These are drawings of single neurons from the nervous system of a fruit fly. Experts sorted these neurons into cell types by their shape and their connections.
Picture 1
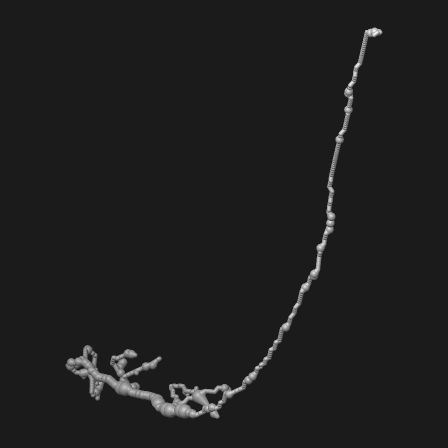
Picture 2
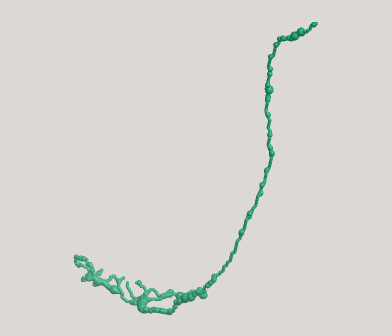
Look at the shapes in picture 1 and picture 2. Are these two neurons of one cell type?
yes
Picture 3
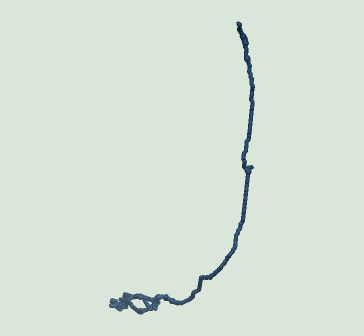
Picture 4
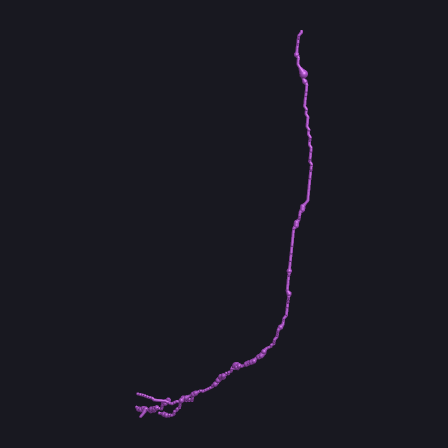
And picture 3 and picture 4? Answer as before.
yes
